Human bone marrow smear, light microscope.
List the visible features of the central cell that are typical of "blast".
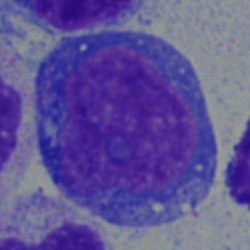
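This is a blast, so let's go through what the picture shows. The chromatin is finely granular and spread evenly. Near the middle of the nucleus sits a pale, rounded nucleolus. Cytoplasm rims the whole nucleus and is widest below it. Near its edge you can make out a few tiny clear dots.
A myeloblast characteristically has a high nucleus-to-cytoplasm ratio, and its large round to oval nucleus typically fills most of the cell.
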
